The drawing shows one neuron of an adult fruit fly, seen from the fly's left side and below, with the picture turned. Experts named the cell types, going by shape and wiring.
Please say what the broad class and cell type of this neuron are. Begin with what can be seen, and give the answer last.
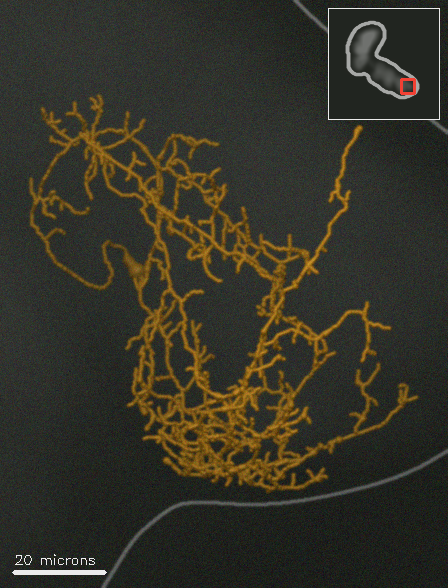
From top to bottom in the picture it spans about 90 microns. The picture shows more than a hundred branch ends. It is a nerve-cord intrinsic neuron. It is of cell type INXXX372.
